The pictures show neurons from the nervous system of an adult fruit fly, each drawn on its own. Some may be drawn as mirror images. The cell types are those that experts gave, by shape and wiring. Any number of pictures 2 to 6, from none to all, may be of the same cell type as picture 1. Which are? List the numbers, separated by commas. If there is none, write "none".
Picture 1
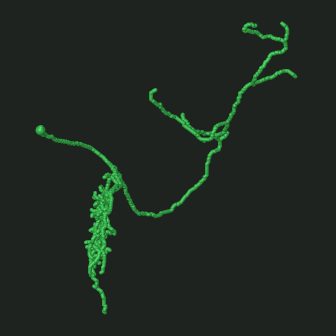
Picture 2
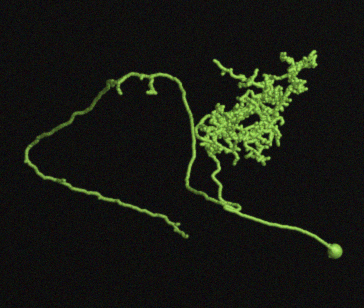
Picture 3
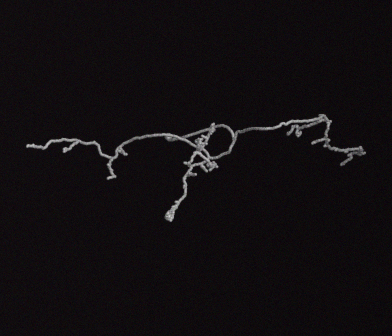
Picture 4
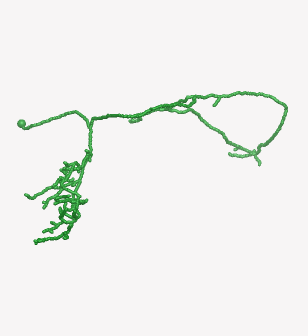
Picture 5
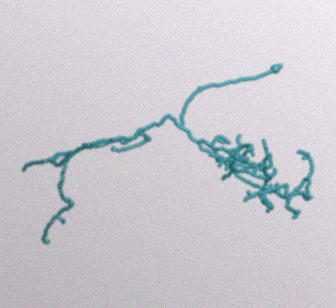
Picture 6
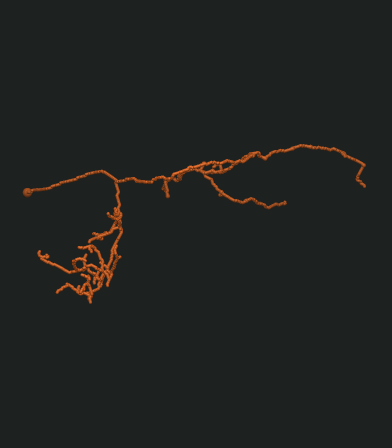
3, 4, 5, 6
